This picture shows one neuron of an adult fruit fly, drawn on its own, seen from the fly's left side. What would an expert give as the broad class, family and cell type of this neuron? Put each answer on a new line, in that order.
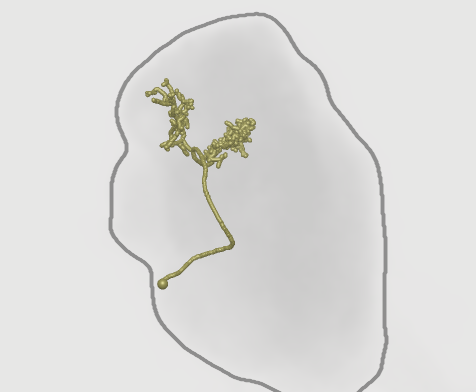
central-brain intrinsic neuron
hemilineage LALv1_dorsal
FB4A_b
